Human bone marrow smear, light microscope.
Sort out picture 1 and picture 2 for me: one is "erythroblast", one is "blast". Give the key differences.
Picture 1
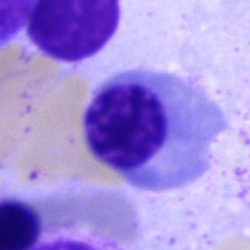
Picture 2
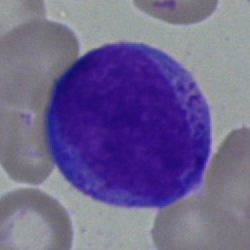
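The erythroblast appears in picture 1; picture 2 holds the blast. Their outlines differ: the erythroblast is oval and narrows to a point at its right end, while the blast is smoothly round. So does the chromatin, which in the erythroblast forms coarse dark clumps set apart by paler areas, but in the blast is finely dispersed with no coarse clumps.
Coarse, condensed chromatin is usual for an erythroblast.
No nucleolus is visible in the erythroblast.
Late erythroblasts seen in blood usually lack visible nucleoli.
Both cells have blue cytoplasm: the erythroblast's shows no granules, while the blast's is a narrow deep-blue rim that widens into a crescent on the right and holds no vacuoles. Red cells lie close around the blast on the left and lower right.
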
